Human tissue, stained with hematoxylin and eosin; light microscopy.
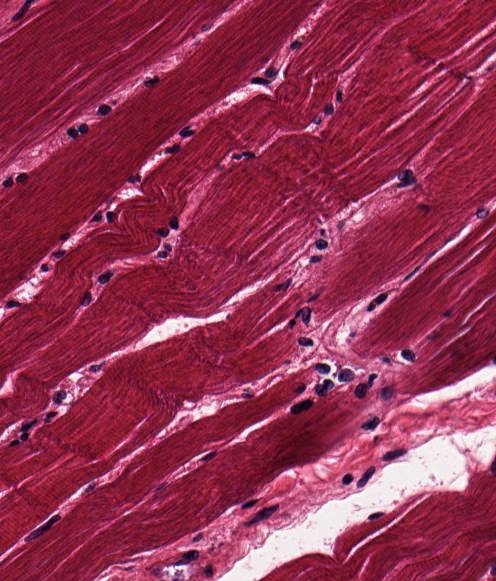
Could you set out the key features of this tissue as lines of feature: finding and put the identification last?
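Nuclei: dark, elongated, at fibre edges rather than centres
Cytoplasm: deep red with eosin
Arrangement: fibres side by side, not branching into one another
Course: some fibres left of centre wavy, zigzag
Name: skeletal muscle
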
